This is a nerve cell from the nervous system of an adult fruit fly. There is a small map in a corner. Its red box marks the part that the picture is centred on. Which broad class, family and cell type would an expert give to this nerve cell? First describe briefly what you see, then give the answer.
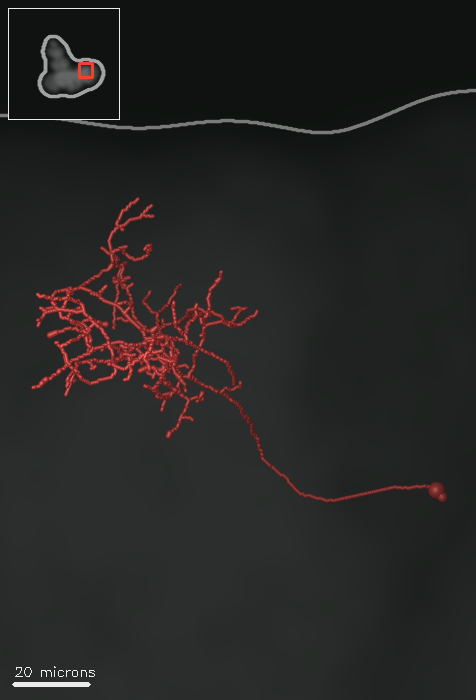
By the scale bar it is about 110 microns wide in this view. The picture shows dozens of branch ends. This is a central-brain intrinsic neuron. Its family is hemilineage SLPav3. The cell type is LHAV2f2_b.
